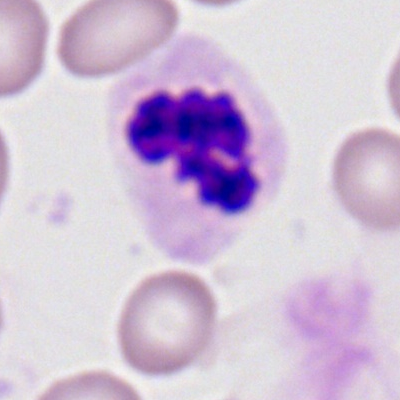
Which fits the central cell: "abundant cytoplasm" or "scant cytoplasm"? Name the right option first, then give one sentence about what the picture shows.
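Abundant cytoplasm. The cytoplasm is plentiful and pale pinkish-lilac.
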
